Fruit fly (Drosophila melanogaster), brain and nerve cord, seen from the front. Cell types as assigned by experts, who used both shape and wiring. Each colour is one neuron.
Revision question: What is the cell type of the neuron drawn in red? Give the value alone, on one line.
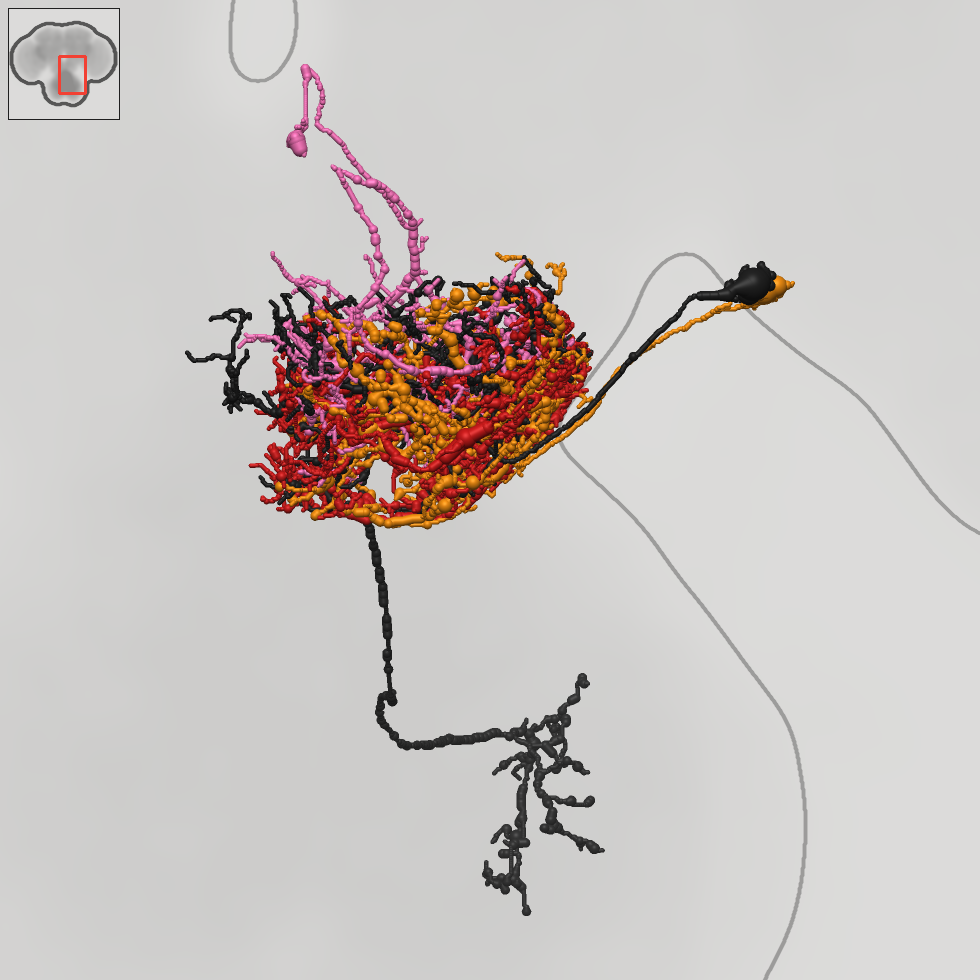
GNG095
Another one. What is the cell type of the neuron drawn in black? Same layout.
DNge146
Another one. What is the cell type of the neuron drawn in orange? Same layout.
GNG129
